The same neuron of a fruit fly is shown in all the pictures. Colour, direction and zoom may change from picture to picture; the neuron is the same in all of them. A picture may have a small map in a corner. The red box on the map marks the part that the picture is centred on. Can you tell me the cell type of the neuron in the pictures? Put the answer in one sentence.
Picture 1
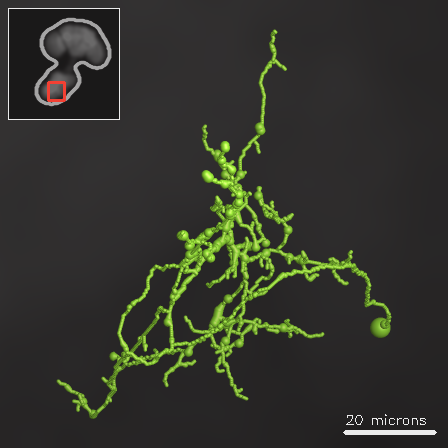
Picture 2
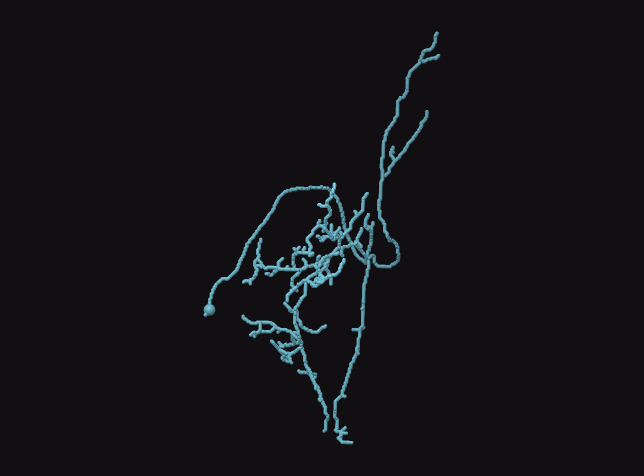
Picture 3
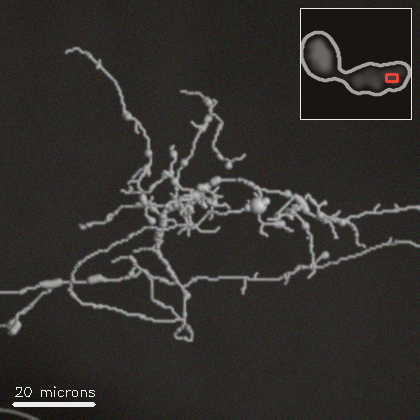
The cell type is IN09A058.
